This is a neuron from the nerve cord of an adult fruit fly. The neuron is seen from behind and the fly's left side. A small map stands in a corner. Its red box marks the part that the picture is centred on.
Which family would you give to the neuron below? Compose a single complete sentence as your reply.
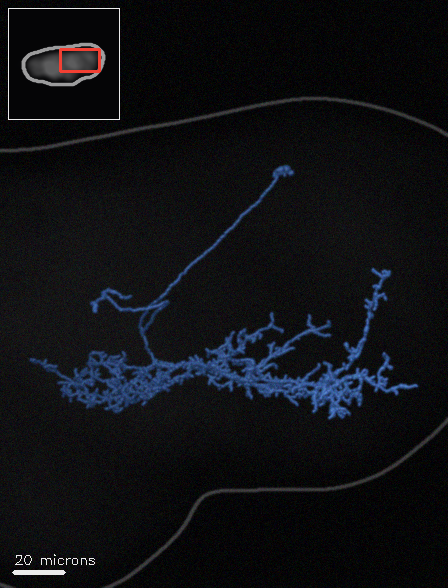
When grouped by family, this neuron is hemilineage 23B.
